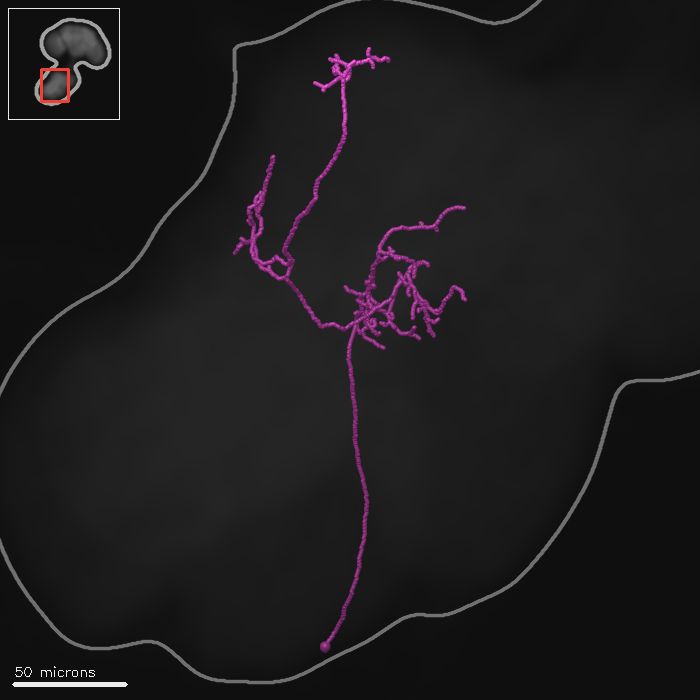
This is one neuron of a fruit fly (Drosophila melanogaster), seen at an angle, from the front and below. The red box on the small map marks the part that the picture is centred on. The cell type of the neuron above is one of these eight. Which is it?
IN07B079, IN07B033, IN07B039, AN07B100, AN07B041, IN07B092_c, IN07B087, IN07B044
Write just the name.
IN07B079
